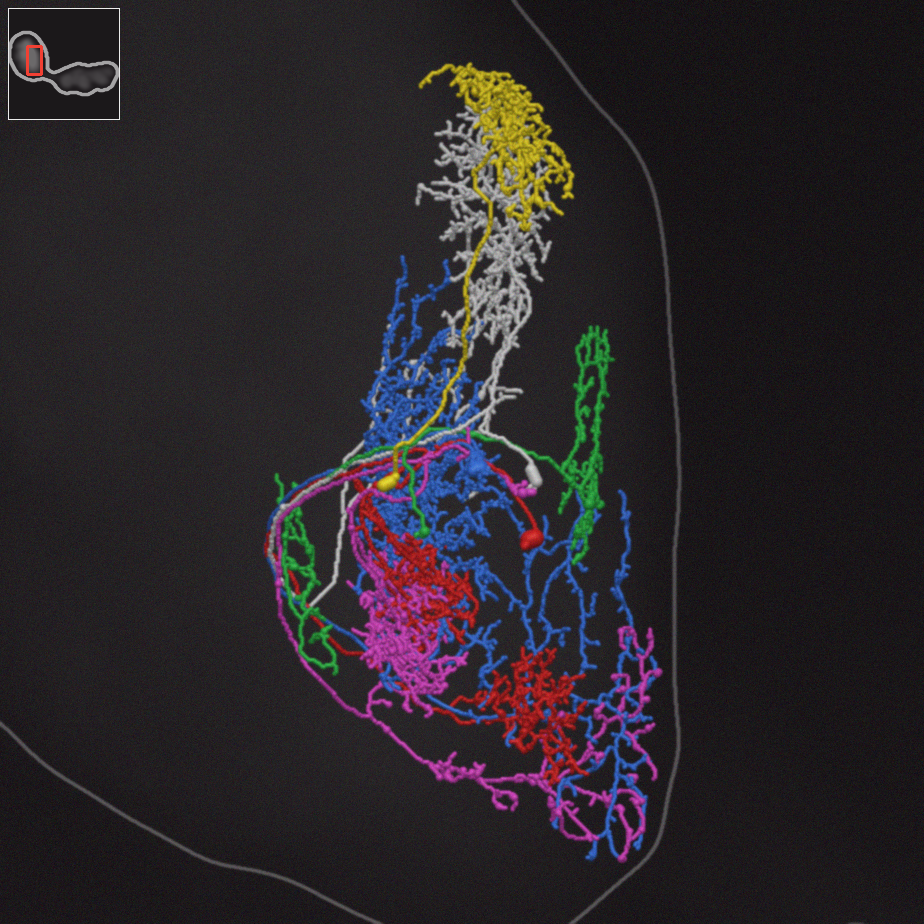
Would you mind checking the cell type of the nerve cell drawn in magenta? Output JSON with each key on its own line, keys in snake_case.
{
 "cell_type": "MeLo14"
}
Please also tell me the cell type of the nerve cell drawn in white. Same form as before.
{
 "cell_type": "MeLo12"
}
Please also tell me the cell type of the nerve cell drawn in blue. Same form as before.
{
 "cell_type": "MeLo10"
}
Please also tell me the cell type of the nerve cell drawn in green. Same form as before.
{
 "cell_type": "MeLo11"
}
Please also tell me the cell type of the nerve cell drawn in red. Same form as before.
{
 "cell_type": "MeLo13"
}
